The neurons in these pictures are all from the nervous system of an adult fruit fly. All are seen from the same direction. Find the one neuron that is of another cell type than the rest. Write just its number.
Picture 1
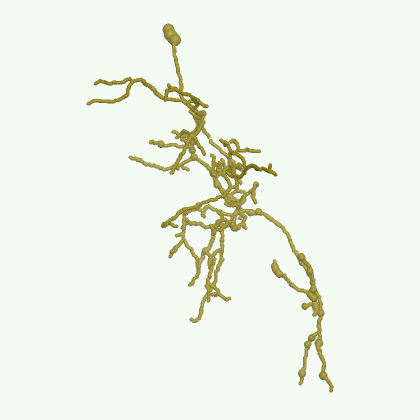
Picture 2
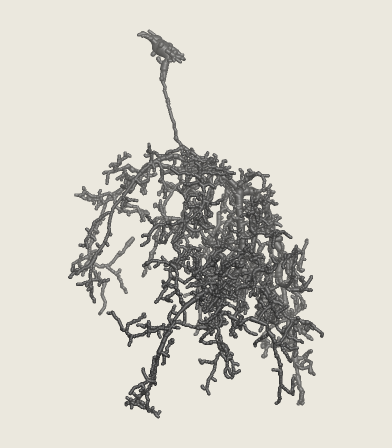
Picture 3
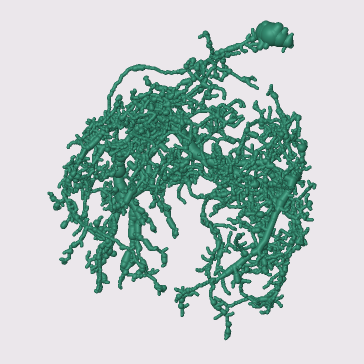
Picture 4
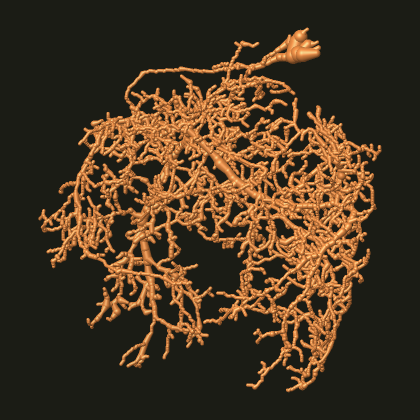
1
